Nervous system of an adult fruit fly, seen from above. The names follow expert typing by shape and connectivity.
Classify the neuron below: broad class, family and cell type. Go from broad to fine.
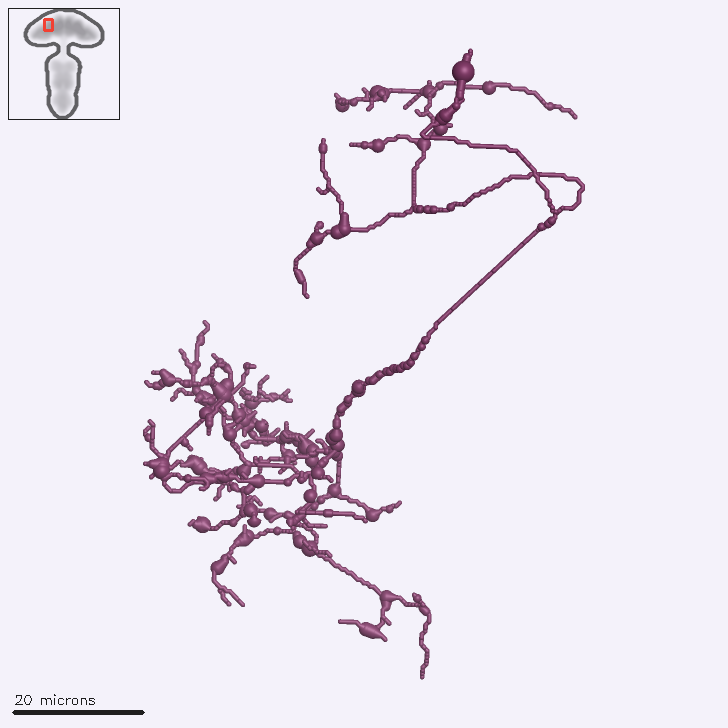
central-brain intrinsic neuron; hemilineage VLPl&d1_dorsal; AVLP232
